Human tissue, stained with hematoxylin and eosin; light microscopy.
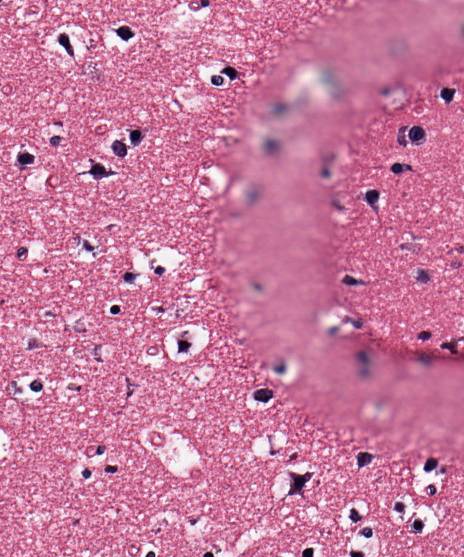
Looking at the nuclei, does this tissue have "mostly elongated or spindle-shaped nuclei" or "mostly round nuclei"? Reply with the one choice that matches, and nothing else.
Mostly round nuclei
